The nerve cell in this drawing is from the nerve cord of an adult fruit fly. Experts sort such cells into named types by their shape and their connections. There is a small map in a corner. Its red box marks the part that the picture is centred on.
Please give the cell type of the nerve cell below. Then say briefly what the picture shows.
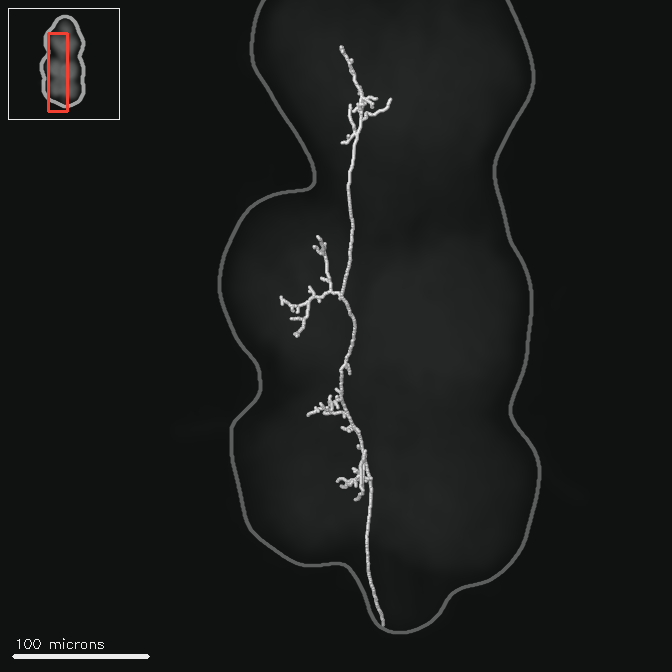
Its cell type is DNbe007. This is a descending neuron. The drawing shows no cell body. From top to bottom in the picture it spans about 450 microns.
